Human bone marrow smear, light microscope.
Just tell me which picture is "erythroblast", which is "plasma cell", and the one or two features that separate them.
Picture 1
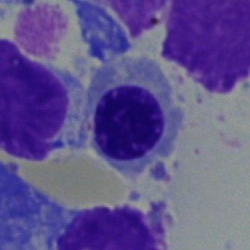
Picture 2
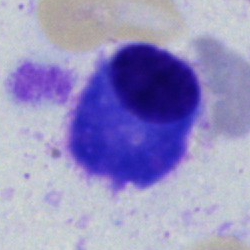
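The erythroblast is in picture 1, and the plasma cell is in picture 2. In the erythroblast, the nucleus sits off-centre toward the left, and its chromatin is dense and dark purple, broken by only a few small paler specks.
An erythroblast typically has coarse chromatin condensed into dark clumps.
A moderate rim of pale greyish-blue cytoplasm surrounds that nucleus, widest above and to the right of it. The plasma cell differs in its cytoplasm, which is abundant and deep blue, with no distinct granules.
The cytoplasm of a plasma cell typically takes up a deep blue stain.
Its chromatin stains very dark purple and looks dense throughout the nucleus. The outlines differ as well: the erythroblast is roughly round with a faintly irregular edge, while the plasma cell's outline is irregular and ragged along its lower side. Larger, deeply purple-stained cells lie close to the erythroblast on the left, upper right and bottom.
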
